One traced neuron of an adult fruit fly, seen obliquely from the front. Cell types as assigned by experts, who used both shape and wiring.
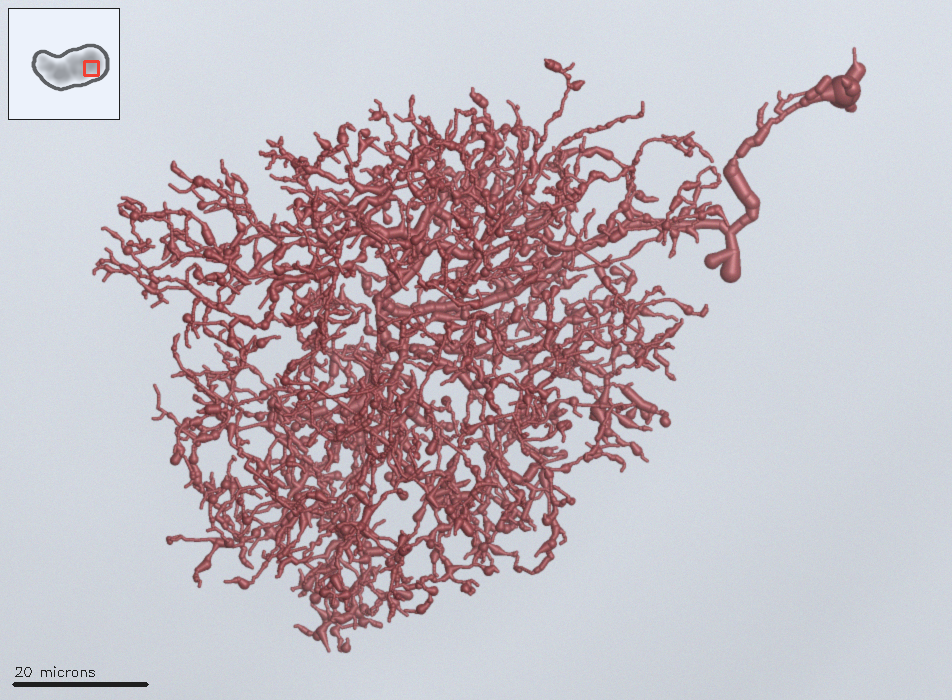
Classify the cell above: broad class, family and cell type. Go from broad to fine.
central-brain intrinsic neuron; hemilineage ALl1_dorsal; lLN1_bc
